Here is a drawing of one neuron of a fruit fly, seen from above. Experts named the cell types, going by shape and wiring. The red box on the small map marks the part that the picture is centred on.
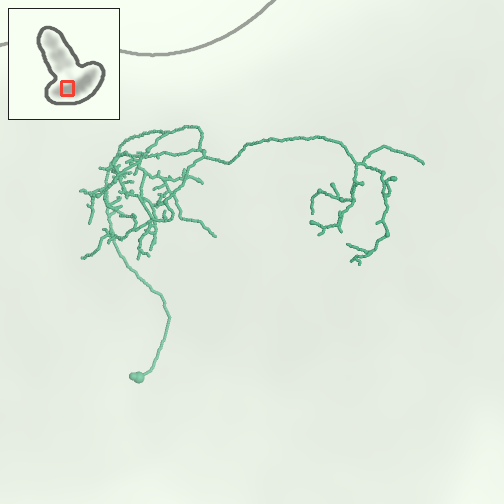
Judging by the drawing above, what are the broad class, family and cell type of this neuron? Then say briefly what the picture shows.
Its broad class is central-brain intrinsic neuron. Its family is hemilineage SLPpl3. Its cell type is CB2292. The cell body can be seen at the lower left of the picture. The picture shows dozens of branch ends.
